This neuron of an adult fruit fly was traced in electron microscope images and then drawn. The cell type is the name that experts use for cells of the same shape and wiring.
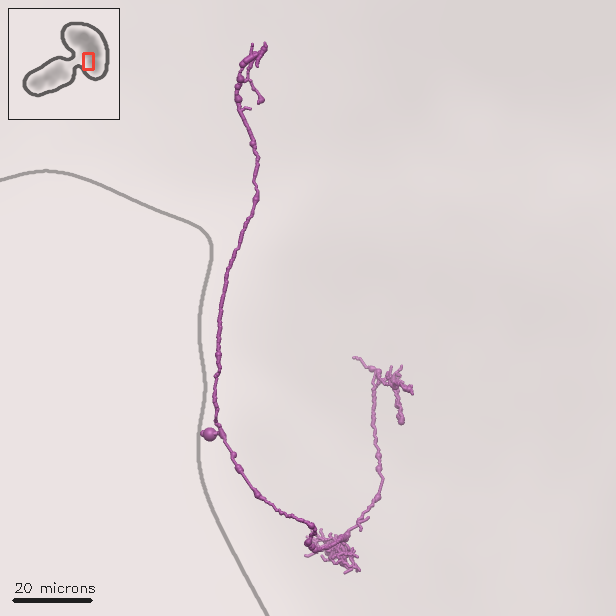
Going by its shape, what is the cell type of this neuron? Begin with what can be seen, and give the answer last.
It is in the brain and does not reach the nerve cord. From top to bottom in the picture it spans about 140 microns. Dozens of branch ends can be seen. Its broad class is visual projection neuron. The cell type is LLPC2.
